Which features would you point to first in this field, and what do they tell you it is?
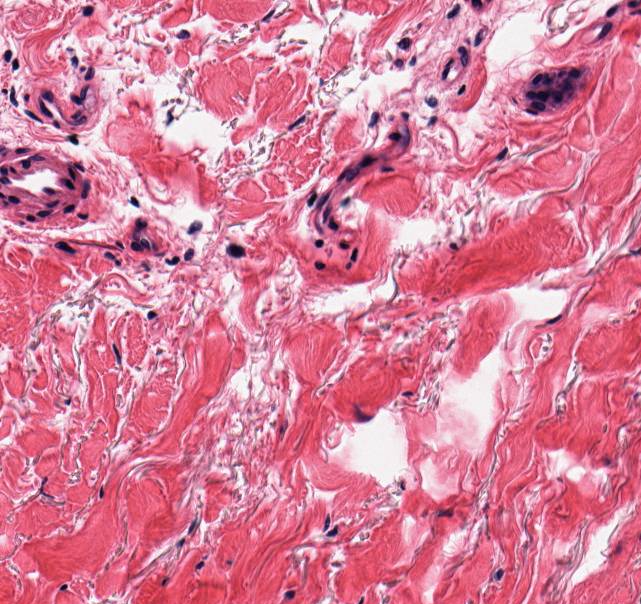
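The tissue shown is dermis. Thick, pink-staining collagen bundles fill the field and run in many different directions.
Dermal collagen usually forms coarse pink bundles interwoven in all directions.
Sparse, small, dark, elongated fibroblast nuclei lie between the bundles.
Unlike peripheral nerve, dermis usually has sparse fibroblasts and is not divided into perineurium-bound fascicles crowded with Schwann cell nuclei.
No epithelium or fat cells are present.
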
